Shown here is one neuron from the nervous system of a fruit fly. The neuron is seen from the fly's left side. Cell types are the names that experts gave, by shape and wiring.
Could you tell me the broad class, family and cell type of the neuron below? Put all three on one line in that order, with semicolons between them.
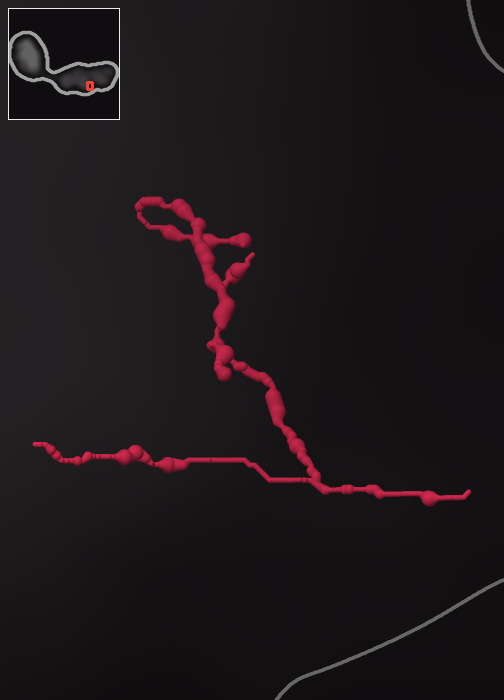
sensory neuron entering the nerve cord; class mechanosensory tactile; SNta27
